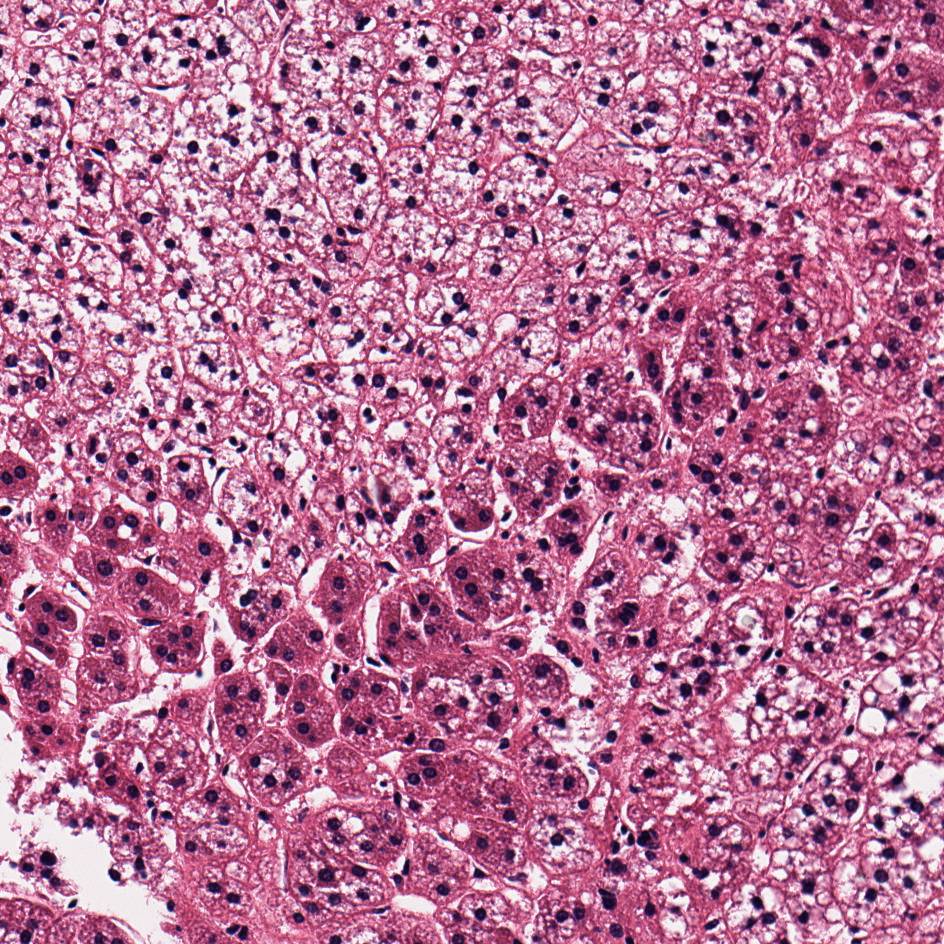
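adrenal gland, H&E. Solid sheets and thick cords of large polygonal cells fill the field, with very little stroma between them. Up top, the cytoplasm looks pale, clear to finely vacuolated; lower left and centre, it is denser, pinker and granular by comparison. In the lower left, narrow slit-like clear spaces separate rounded cell clusters.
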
